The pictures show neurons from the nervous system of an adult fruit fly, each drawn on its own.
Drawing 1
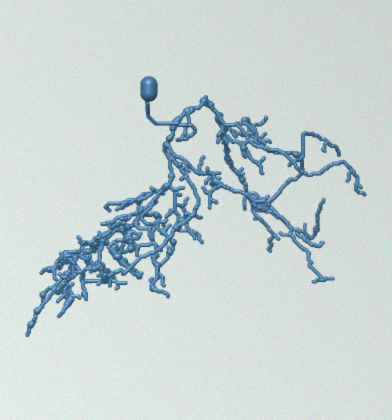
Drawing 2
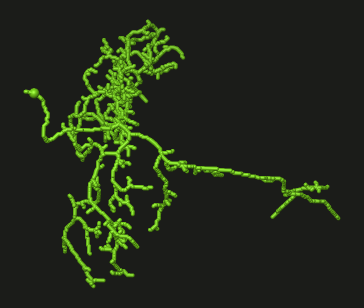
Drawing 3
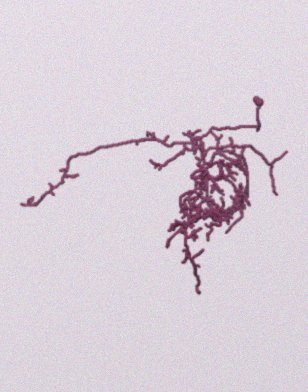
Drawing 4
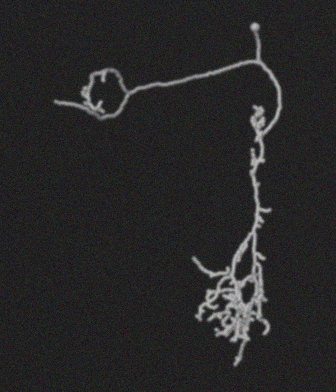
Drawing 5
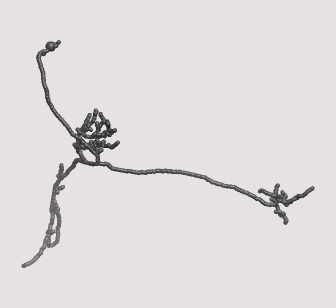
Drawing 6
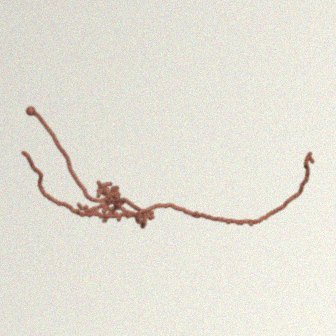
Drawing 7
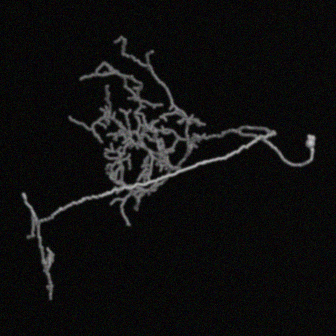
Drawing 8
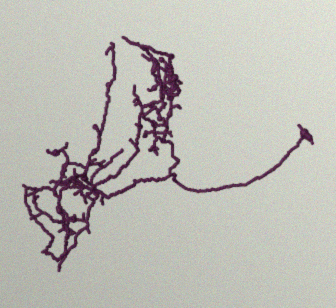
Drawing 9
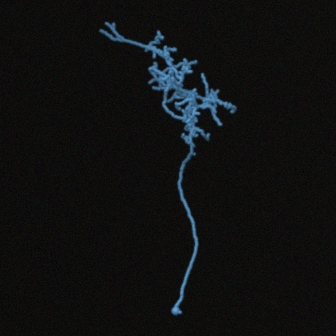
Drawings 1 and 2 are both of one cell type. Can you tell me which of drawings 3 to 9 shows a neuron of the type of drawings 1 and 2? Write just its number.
3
